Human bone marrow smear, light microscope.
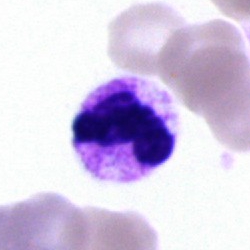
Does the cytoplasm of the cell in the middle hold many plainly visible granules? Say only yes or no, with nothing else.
Yes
